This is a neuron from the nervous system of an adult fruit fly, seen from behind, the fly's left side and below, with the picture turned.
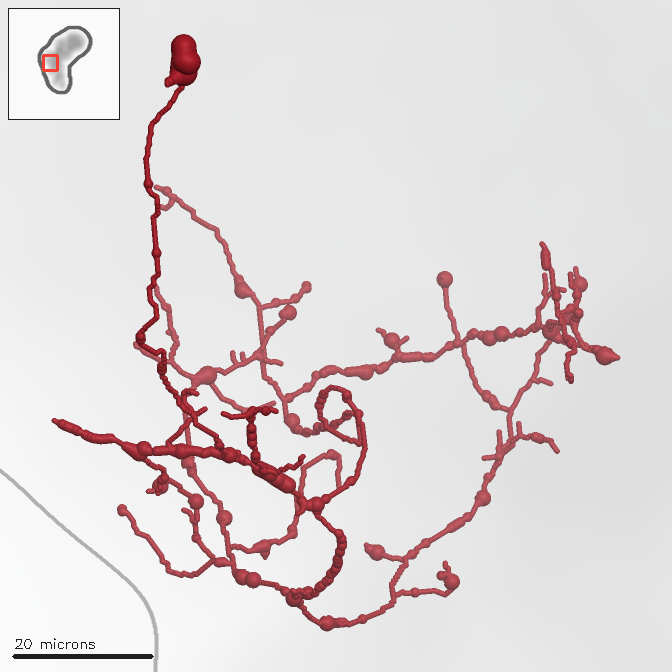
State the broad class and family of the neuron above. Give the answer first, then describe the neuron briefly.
It is a nerve-cord intrinsic neuron. Its family is hemilineage 04B. Its cell body lies at the upper left of the picture. By the scale bar it is about 85 microns tall in this view. The picture shows dozens of branch ends.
